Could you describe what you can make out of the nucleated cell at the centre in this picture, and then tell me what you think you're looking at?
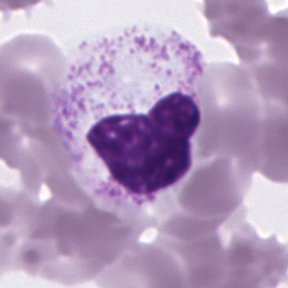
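Down in the lower right part of the cell sits the nucleus, staining a dense dark purple. It has two lobes, the smaller one at the upper right. Between the granules, the cytoplasm is pale and nearly colourless. It's a segmented neutrophil.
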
